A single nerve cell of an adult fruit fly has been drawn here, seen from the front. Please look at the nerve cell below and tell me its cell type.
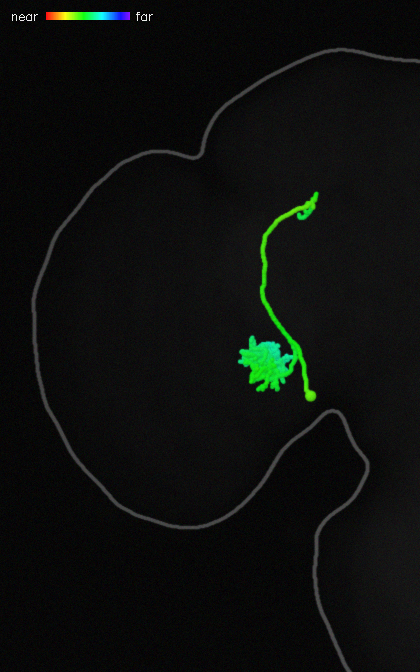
LoVP1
